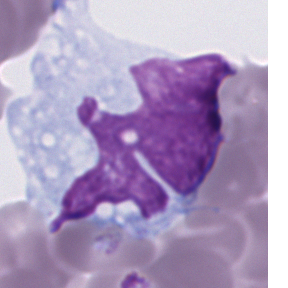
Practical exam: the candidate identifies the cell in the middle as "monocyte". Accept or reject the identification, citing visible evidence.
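Cytoplasm: abundant, pale greyish-blue; for monocyte, against typical lymphocyte.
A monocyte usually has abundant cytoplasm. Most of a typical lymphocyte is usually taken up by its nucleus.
Nucleus: a narrow slit-like cleft runs in from the lower edge; for monocyte.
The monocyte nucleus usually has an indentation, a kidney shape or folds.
Also present: many small round clear vacuoles in the cytoplasm, no distinct granules. Outline irregular, margin bulging unevenly; red cells press on the lower and right edges. Verdict: monocyte fits; typical lymphocyte does not.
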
